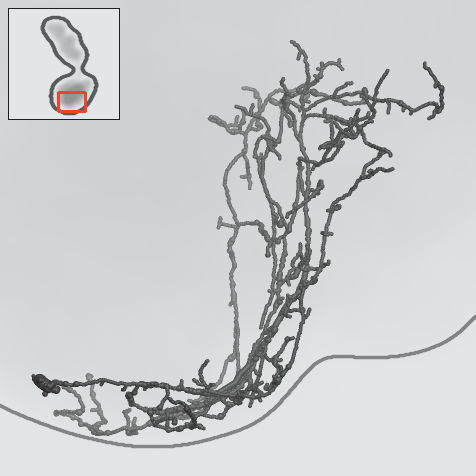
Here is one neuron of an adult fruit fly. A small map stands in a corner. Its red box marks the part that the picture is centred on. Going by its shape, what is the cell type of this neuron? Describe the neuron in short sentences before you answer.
Dozens of branch ends can be seen. In this view it is about as wide as it is tall. Its broad class is central-brain intrinsic neuron. The cell type is LAL007.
